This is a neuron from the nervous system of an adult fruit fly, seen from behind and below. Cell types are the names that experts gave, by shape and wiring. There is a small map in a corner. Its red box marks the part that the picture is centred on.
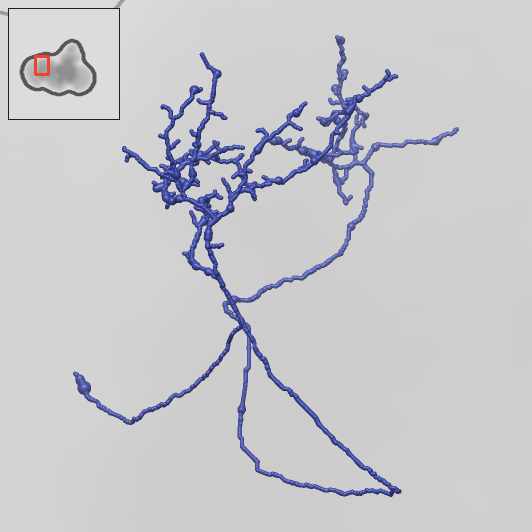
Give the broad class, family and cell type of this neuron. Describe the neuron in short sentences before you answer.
Its cell body lies at the lower left of the picture. The picture shows dozens of branch ends. This is a central-brain intrinsic neuron. Its family is hemilineage VLPl2_posterior. Its cell type is CB1804.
